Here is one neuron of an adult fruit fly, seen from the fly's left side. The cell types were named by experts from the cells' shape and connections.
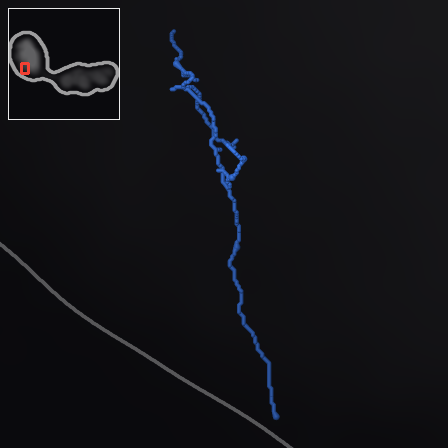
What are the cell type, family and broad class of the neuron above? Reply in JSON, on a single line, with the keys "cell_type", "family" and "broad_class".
{"cell_type": "LB2d", "family": "class gustatory", "broad_class": "sensory neuron entering the brain"}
